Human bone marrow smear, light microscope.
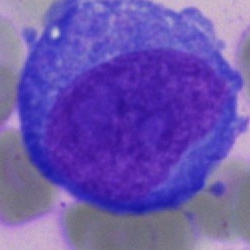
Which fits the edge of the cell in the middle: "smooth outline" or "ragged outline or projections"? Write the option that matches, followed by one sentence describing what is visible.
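Ragged outline or projections. Small rounded blebs bulge from the cell surface on the upper right side.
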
